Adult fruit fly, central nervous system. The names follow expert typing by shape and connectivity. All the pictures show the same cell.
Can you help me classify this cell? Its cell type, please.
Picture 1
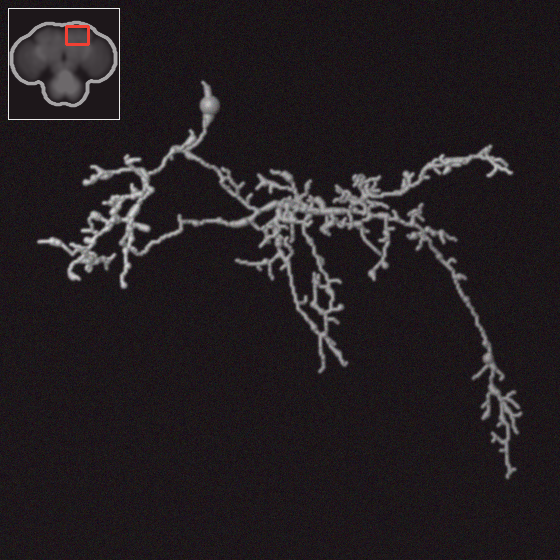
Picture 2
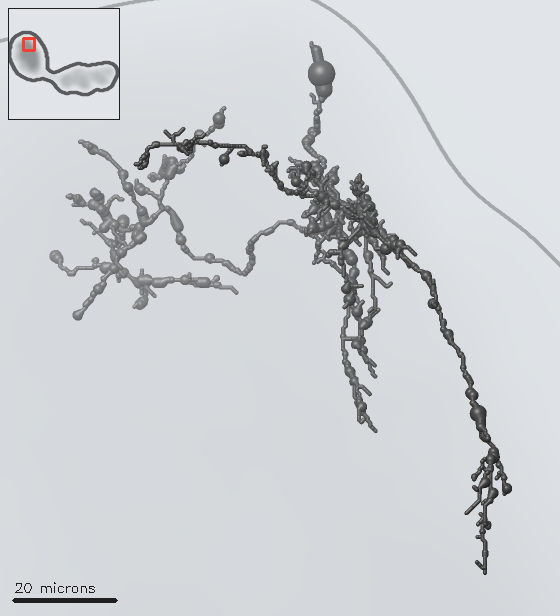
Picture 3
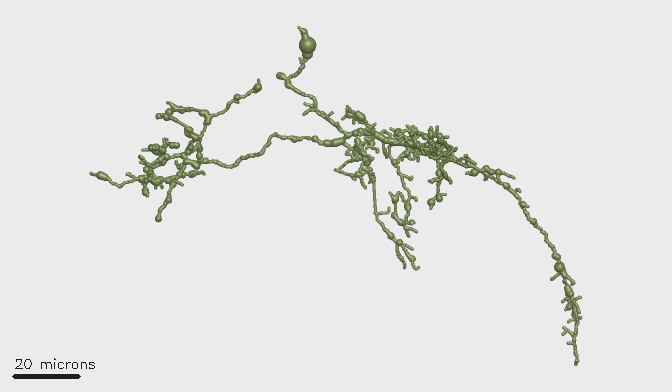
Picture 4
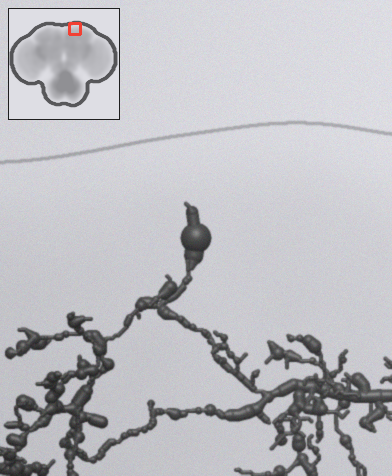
SLP435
